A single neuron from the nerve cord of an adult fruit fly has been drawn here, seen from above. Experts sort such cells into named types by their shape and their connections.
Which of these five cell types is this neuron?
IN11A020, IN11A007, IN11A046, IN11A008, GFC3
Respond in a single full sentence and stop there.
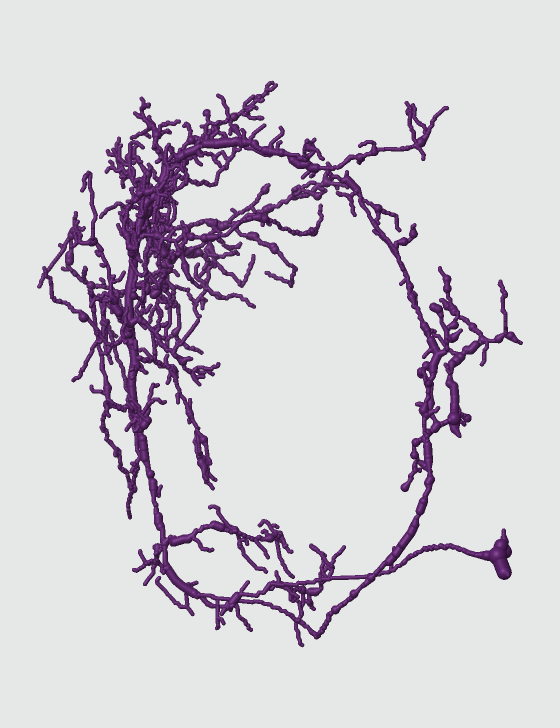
Within the cell type IN11A007 sits this neuron.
